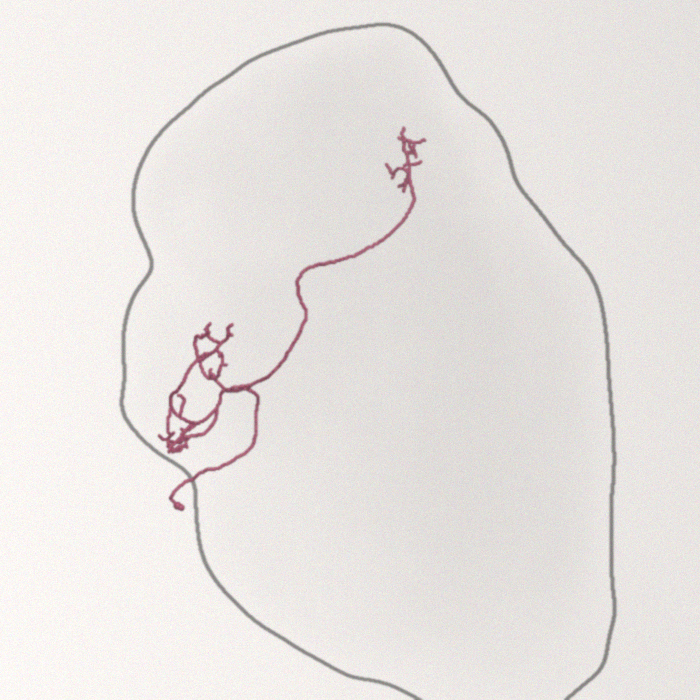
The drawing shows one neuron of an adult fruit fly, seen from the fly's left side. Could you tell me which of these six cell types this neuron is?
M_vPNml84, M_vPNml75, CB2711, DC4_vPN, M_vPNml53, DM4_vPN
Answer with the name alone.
CB2711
